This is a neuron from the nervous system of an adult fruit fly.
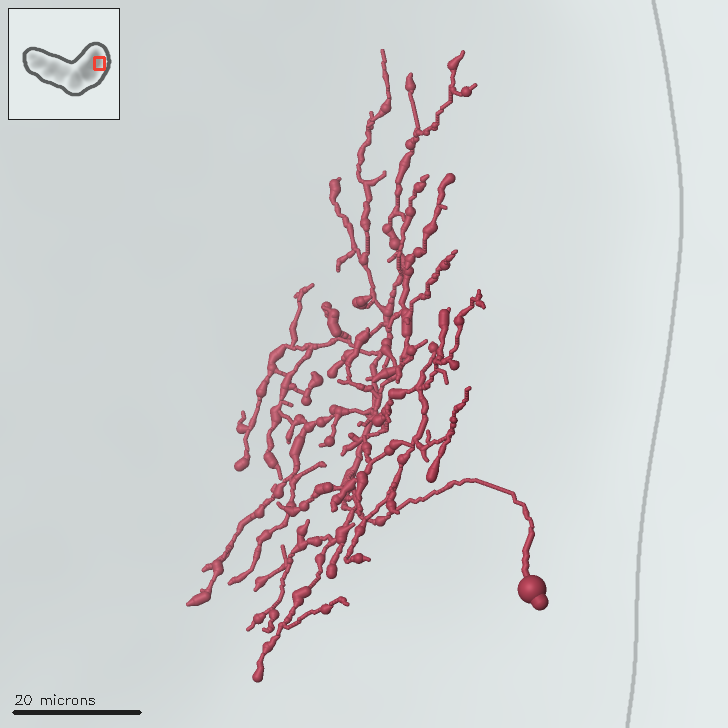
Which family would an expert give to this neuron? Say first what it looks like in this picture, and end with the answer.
Its cell body lies at the lower right of the picture. From top to bottom in the picture it spans about 100 microns. The picture shows dozens of branch ends. Its broad class is optic-lobe intrinsic neuron. Its family is Dm.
